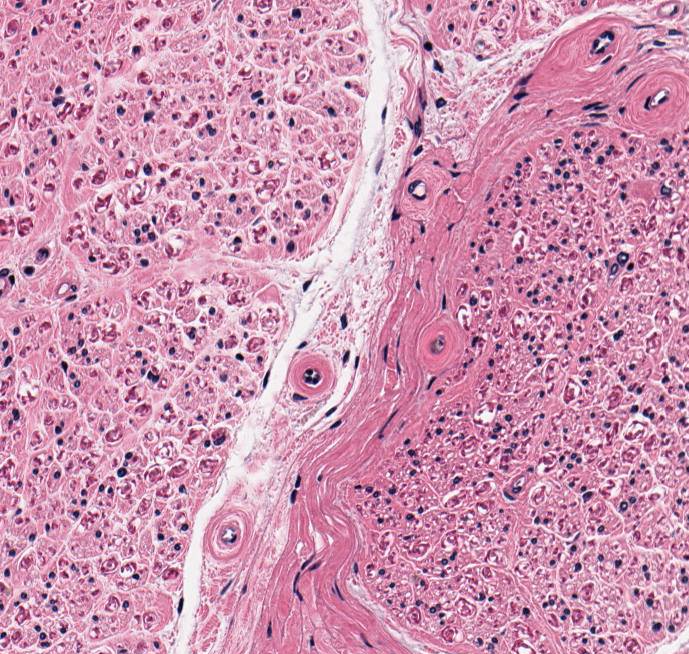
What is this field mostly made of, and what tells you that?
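It's mainly nerve fascicle: two large compartments of densely packed small round profiles, left and right, split by a diagonal band running top to bottom.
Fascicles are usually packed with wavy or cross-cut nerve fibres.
That band is dense, wavy pink collagen with slender elongated dark nuclei, holding several small thick-walled vessels with narrow lumens. There are no fat cells anywhere.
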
